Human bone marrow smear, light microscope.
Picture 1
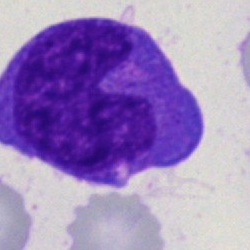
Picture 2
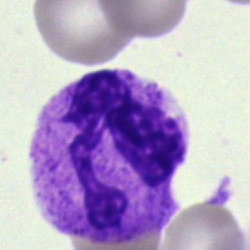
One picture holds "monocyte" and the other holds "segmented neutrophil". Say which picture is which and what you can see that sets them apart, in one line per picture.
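Picture 1 shows a monocyte: No distinct granules can be seen in the cytoplasm.
Picture 2 shows a segmented neutrophil: Fine purple granules are scattered throughout the cytoplasm.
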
